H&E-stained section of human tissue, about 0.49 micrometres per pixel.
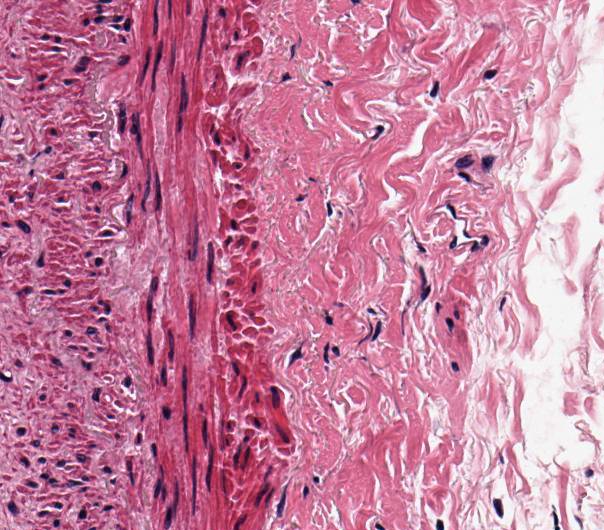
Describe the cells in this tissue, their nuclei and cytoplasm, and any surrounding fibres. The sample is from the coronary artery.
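The tissue is layered in vertical bands. Just left of centre, a narrow band of deep red spindle cells with elongated nuclei runs parallel from top to bottom. The right half is wavy pale pink collagen bundles with sparse dark nuclei between them. No fat cells appear.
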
